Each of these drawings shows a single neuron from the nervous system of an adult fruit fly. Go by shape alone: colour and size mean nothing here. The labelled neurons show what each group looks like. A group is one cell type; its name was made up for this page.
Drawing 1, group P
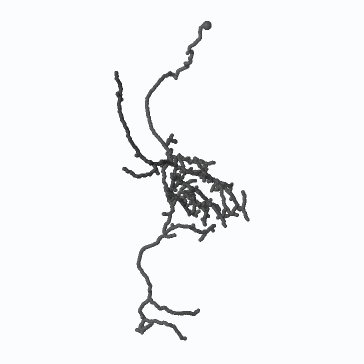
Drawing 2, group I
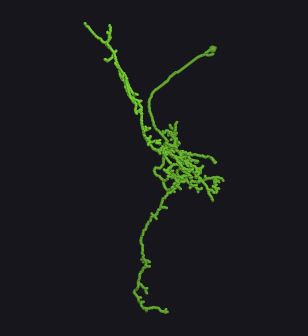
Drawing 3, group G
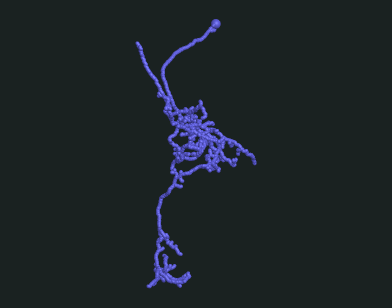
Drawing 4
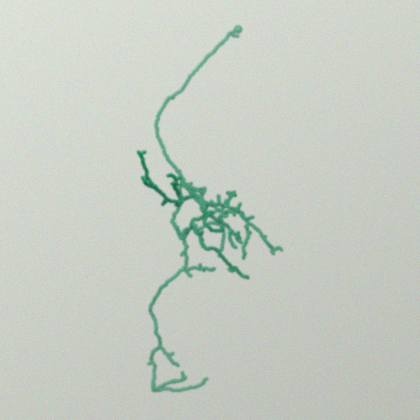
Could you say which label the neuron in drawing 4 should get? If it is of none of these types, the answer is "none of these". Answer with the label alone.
group P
